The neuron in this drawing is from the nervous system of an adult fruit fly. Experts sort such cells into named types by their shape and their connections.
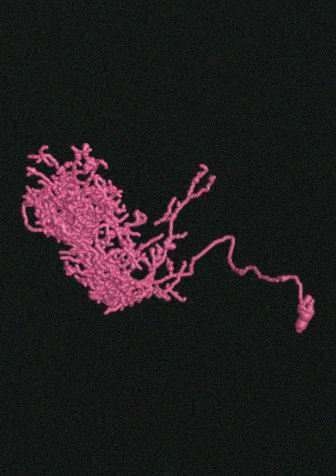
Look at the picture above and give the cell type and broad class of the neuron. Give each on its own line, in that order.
GNG190
central-brain intrinsic neuron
